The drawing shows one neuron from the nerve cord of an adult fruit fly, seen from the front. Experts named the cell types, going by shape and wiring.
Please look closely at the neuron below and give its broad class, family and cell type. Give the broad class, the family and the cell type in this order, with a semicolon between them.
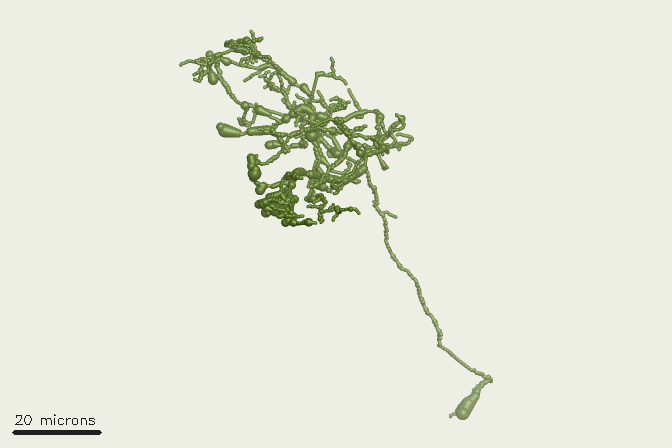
nerve-cord intrinsic neuron; hemilineage 16B; IN16B059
